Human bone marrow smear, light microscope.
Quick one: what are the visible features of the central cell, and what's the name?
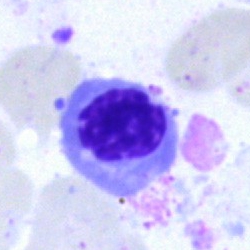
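The chromatin is dark purple and coarsely clumped, with paler gaps between clumps. Blue cytoplasm rims the nucleus more widely below than above, a paler zone lying against its lower edge. A small round blue bleb sits on the cell's left edge. This is an erythroblast.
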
